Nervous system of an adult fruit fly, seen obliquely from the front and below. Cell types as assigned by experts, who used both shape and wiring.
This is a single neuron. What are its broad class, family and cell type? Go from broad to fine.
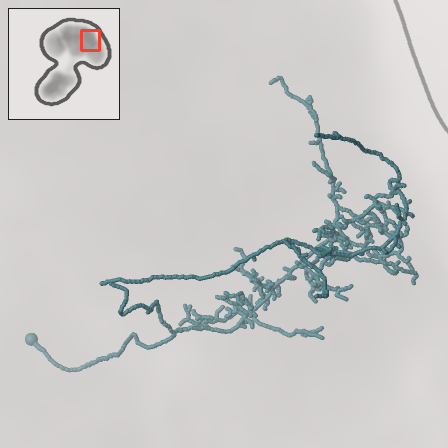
central-brain intrinsic neuron; hemilineage VLPl&p2_posterior; AVLP519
